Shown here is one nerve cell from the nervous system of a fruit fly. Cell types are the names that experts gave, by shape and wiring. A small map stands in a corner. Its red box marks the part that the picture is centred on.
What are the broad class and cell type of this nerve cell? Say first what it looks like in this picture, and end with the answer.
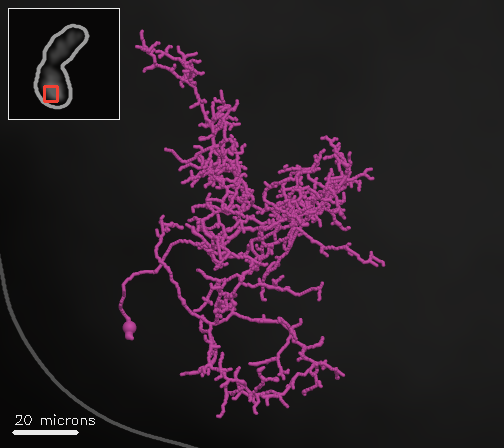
The cell body is at the lower left of the picture. From top to bottom in the picture it spans about 130 microns. The picture shows more than a hundred branch ends. Its broad class is central-brain intrinsic neuron. Its cell type is AVLP405.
